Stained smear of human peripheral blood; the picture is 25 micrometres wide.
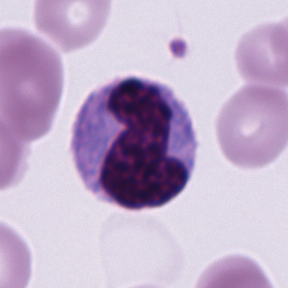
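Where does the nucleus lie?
Toward the lower right, leaving the widest band of cytoplasm on the left; no nucleoli are visible.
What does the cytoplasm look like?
Pale bluish-lavender, with no coarse granules, only a fine faint texture.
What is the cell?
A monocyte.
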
